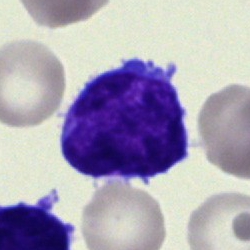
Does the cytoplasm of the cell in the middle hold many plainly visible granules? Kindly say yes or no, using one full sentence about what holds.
No, visible granules are absent from the cytoplasm of this cell.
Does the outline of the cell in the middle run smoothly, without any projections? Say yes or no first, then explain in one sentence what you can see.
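No. Fine, short hair-like projections stick out from the cell surface.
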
